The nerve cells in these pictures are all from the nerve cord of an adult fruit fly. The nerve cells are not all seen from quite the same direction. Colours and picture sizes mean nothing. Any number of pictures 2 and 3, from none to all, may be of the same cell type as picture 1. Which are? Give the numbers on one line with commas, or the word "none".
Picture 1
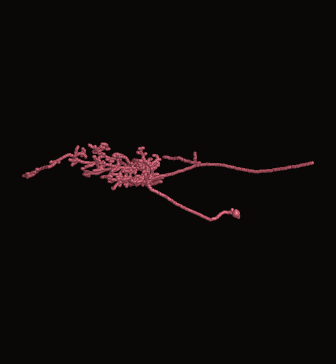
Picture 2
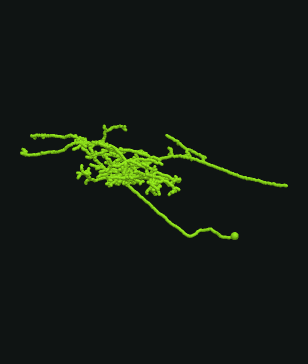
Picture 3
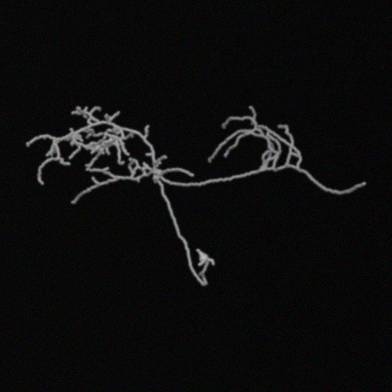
none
